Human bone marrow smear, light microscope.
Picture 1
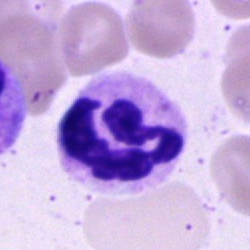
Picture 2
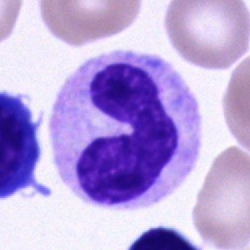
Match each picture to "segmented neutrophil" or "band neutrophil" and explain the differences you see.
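Picture 1's the segmented neutrophil; picture 2 is the band neutrophil. In picture 2 the nucleus curves into a horseshoe, its notch opening toward the left.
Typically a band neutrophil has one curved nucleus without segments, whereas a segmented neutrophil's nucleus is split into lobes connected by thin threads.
The cell in picture 1 is round with a smooth border, and its chromatin is dense and dark purple throughout the nucleus; in picture 2 the chromatin is dark purple and coarsely clumped. Picture 1 has abundant pale lilac cytoplasm, while picture 2 has a moderate pale lilac rim surrounding the nucleus. Both hold fine, faint granules, and picture 1 shows no large coarse ones.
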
